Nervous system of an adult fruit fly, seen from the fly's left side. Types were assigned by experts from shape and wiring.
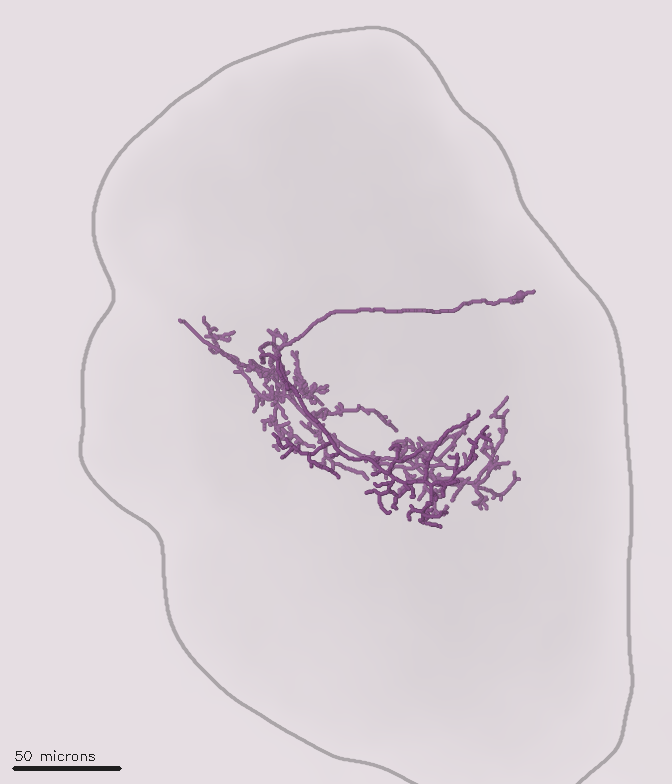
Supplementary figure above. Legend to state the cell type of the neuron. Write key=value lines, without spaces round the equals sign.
cell_type=LAL166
